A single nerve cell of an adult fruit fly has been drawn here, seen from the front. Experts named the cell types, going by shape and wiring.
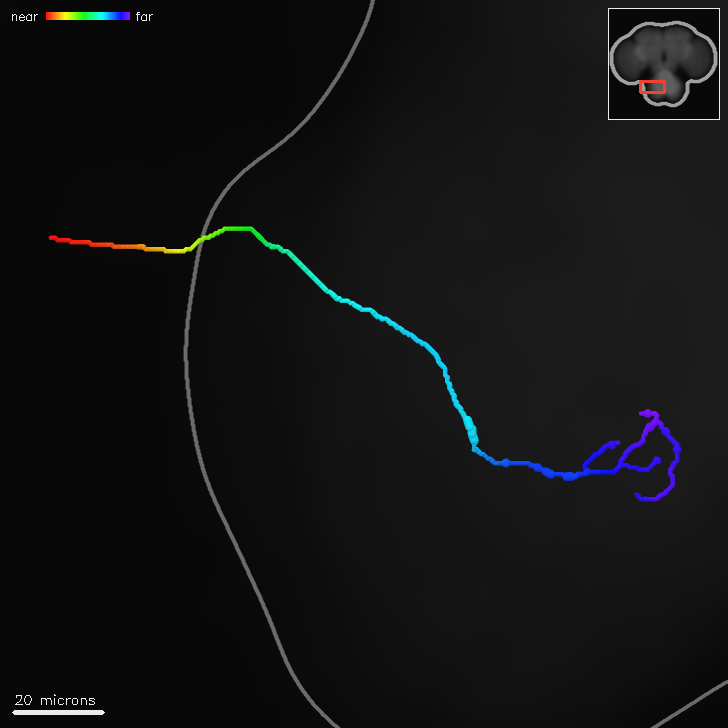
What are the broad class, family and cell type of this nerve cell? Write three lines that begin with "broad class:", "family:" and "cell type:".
broad class: sensory neuron entering the nerve cord
family: class gustatory
cell type: WG1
